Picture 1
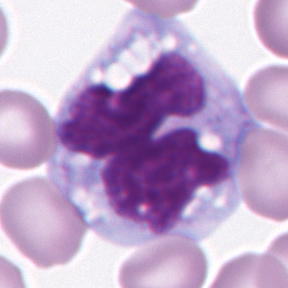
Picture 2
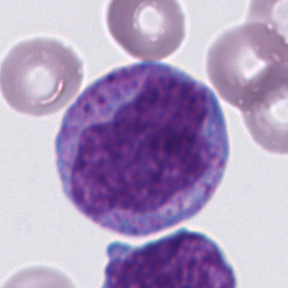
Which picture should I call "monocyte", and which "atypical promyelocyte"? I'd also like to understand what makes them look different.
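So: the first picture is the monocyte, the second the atypical promyelocyte. Outline first, the monocyte is rounded yet narrows to a blunt point at the top, while the atypical promyelocyte is round and smooth. In the monocyte the cytoplasm is pale greyish blue with no coarse, strongly coloured granules, and no distinct nucleoli show in its nucleus.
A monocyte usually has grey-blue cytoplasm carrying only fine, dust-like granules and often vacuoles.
The atypical promyelocyte instead has a large nucleus filling most of the cell, a few dark purple granules in the cytoplasm at the upper left, and no vacuoles.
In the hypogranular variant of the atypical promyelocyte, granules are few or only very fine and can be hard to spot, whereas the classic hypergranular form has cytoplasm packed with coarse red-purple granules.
Red cells crowd the monocyte on several sides, and just below the atypical promyelocyte lies another nucleated cell, cut off by the edge.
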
